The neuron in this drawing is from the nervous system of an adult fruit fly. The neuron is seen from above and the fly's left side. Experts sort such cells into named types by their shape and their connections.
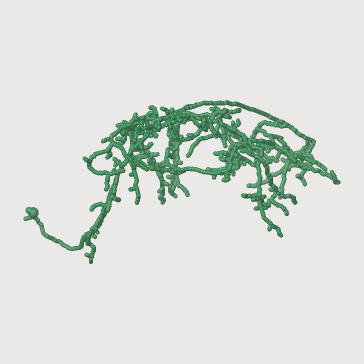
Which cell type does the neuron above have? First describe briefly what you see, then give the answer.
The cell body can be seen on the left of the picture. The picture shows dozens of branch ends. This is a nerve-cord intrinsic neuron. The cell type is IN08A026.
